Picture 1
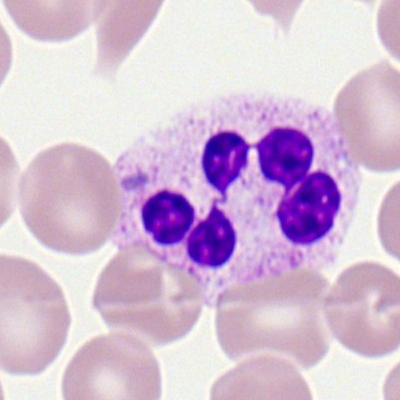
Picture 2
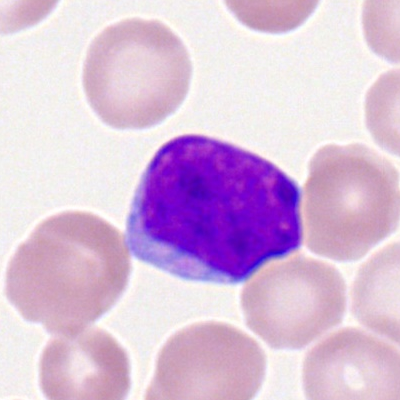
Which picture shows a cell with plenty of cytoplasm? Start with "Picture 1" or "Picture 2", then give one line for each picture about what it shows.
Picture 1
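What picture 1 shows: The cytoplasm is abundant and pale pinkish-lilac.
What picture 2 shows: The nucleus fills most of the cell.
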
